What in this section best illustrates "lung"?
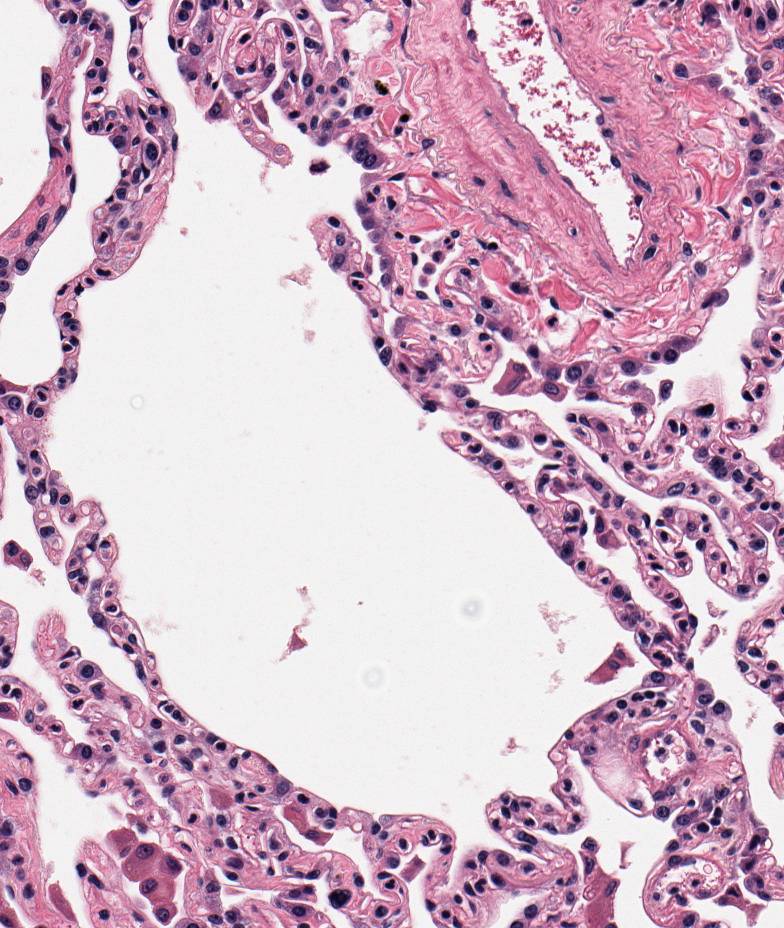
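This section is lung.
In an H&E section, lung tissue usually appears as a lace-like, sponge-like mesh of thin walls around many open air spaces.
That fits here: thin, branching partitions outline open spaces, the largest filling the centre-left of the field. Most partitions are narrow, only a few cells across.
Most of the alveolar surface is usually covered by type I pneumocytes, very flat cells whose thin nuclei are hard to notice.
Further items: at the top right a thick, pink-walled blood vessel runs diagonally, with red blood cells in its lumen. At the bottom left edge, a small cluster of large cells with abundant pink cytoplasm lies within a space.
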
